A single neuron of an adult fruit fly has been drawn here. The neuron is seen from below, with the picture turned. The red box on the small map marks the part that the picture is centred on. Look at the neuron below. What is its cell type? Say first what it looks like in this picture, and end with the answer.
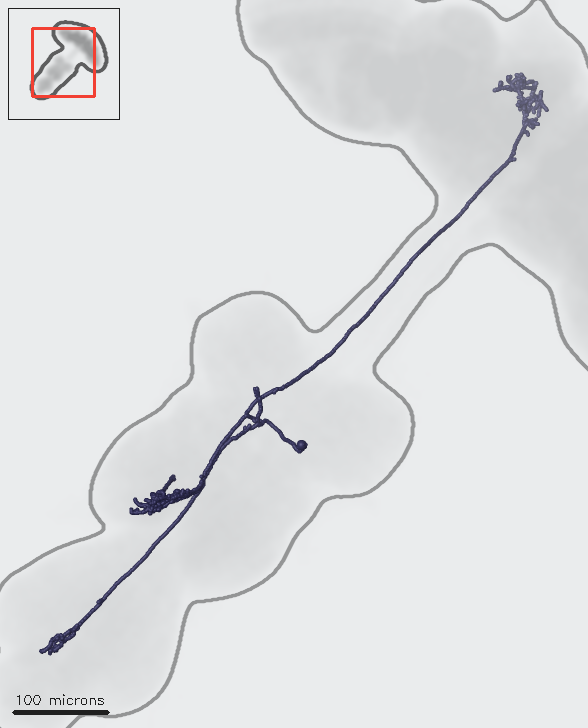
It runs through the neck, between the brain and the nerve cord. Its cell body lies in the middle of the picture. From top to bottom in the picture it spans about 650 microns. It is an ascending neuron. It is of cell type AN05B026.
